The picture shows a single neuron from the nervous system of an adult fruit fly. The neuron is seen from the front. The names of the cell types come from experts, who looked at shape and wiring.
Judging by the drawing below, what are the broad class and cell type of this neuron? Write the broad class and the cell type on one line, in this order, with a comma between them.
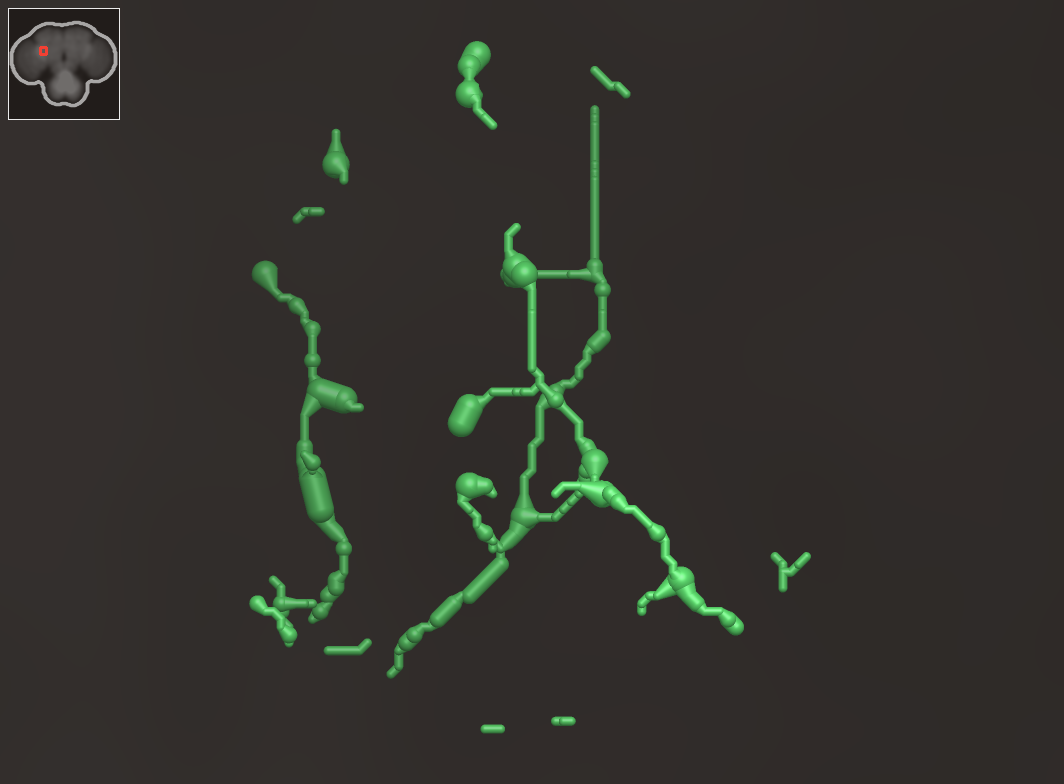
central-brain intrinsic neuron, AVLP363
